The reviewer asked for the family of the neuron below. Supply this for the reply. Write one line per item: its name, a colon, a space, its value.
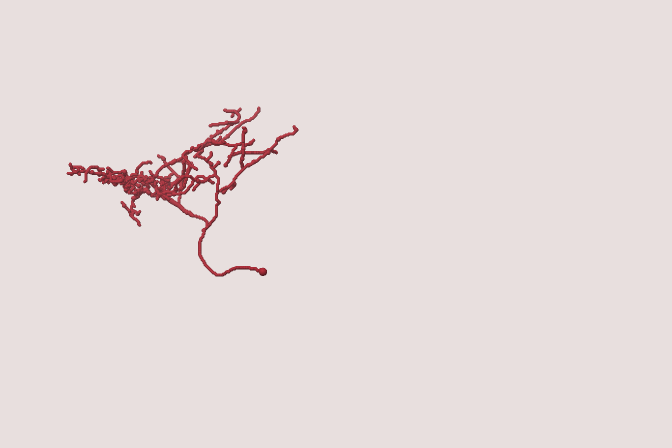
family: hemilineage VPNp&v1_posterior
